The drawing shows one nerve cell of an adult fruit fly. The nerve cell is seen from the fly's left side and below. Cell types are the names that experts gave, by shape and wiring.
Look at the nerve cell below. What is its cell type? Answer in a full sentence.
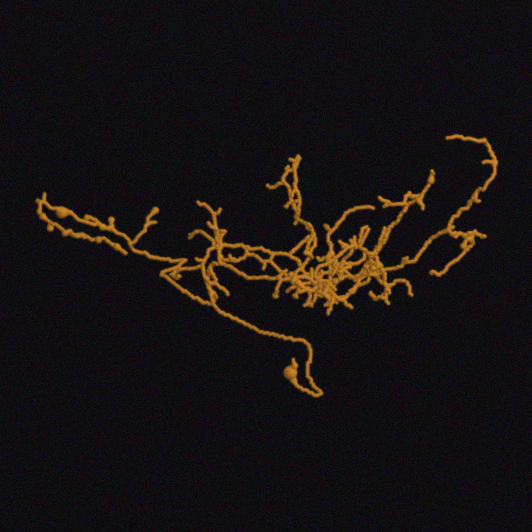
The cell type is IN16B108.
